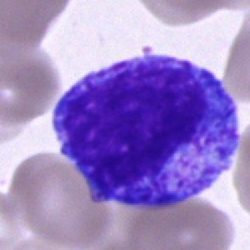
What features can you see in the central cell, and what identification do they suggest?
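The outline is roughly round with a slightly irregular edge, and a single small knob projects from the top edge. Fine purple granules lie in the cytoplasm, and no vacuoles are seen there. This cell is a promyelocyte.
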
